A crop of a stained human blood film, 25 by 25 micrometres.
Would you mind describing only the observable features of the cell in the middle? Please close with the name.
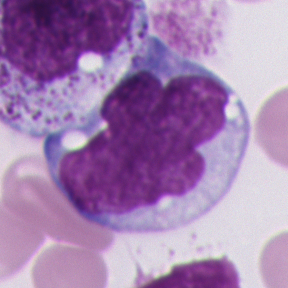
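Checking each point in turn: the nucleus shows no nucleoli; the cytoplasm is pale greyish blue; coarse purple granules are absent from it; and a few small clear vacuoles lie in the cytoplasm near the cell edge. This is a monocyte.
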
